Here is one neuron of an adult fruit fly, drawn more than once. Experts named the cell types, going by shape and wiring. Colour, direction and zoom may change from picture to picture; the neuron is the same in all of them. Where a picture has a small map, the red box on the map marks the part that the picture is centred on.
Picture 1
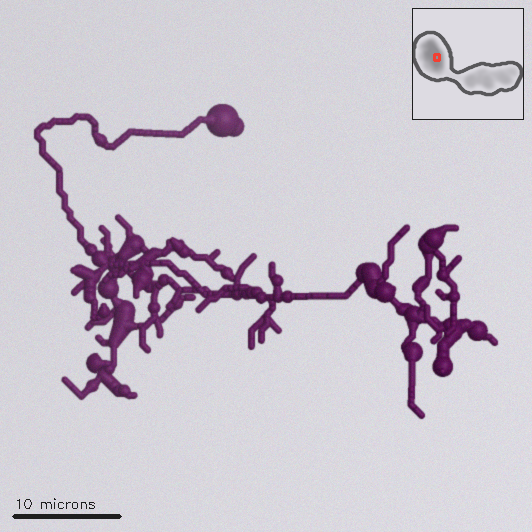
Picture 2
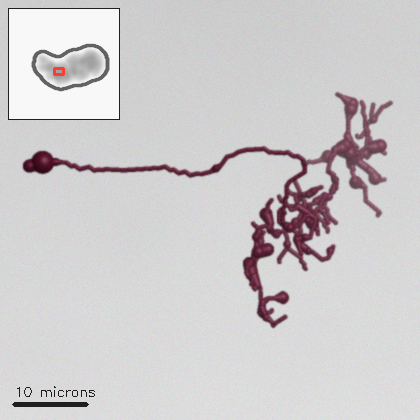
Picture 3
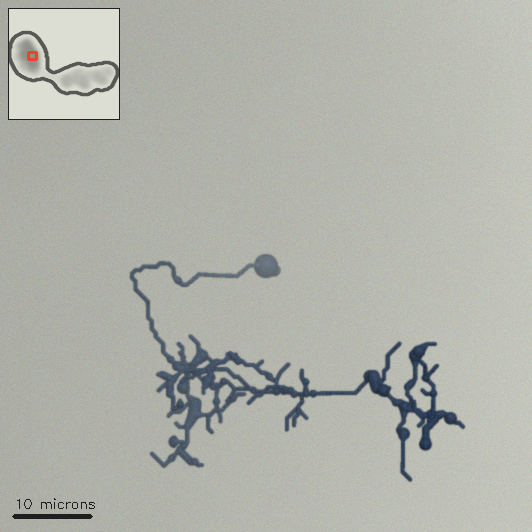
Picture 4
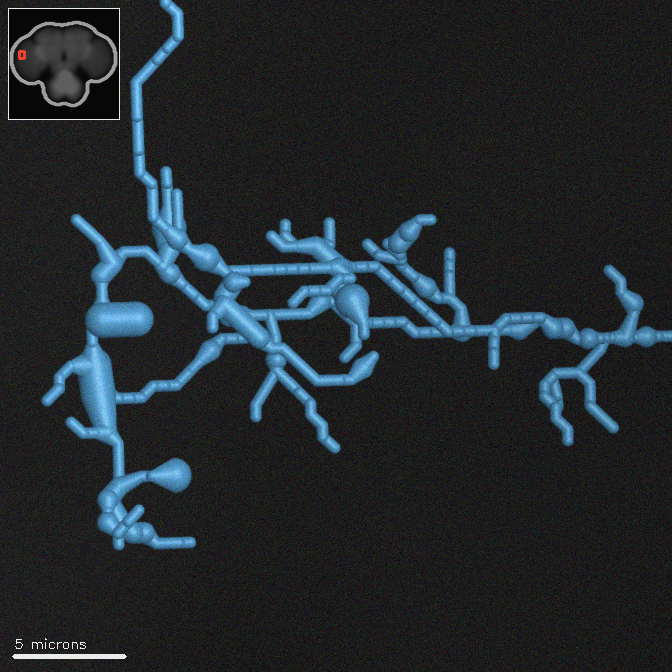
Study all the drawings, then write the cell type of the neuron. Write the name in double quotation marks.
"Mi2"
